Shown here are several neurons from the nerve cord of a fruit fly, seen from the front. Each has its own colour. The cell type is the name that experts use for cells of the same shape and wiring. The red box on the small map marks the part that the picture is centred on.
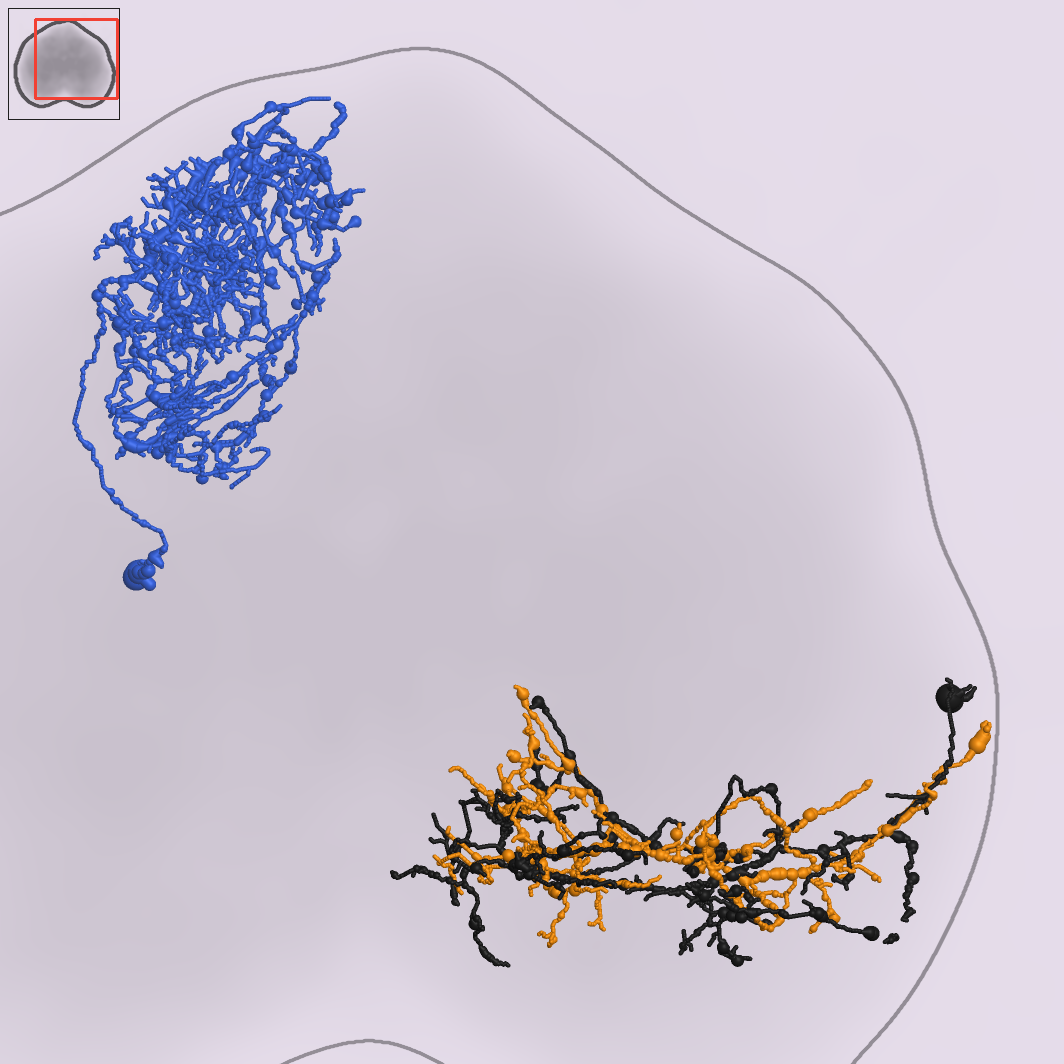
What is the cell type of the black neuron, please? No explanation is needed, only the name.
IN20A.22A083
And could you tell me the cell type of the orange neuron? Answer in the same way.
IN20A.22A062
